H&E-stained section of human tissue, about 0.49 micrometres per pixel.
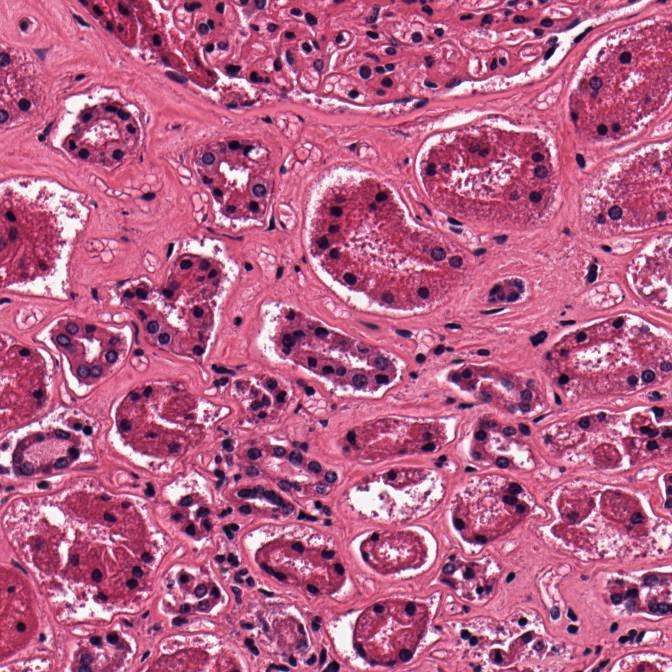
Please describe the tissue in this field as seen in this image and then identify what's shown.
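First, the tubule-lining cells: their cytoplasm is abundant, granular and strongly eosinophilic. Second, the tubular nuclei: small, round and dark, one to each cell. Third, the stroma between the tubules: widened, dense, pink collagenous tissue. Fourth, many tubules have a white retraction gap between the epithelium and the surrounding stroma. Name: renal cortex.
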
